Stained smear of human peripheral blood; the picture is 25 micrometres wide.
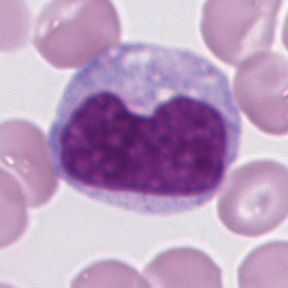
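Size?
About 17 micrometres across; nucleus fills about 60% of the area.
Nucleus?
Kidney-shaped from a single notch in its upper edge; chromatin dark purple and patchy, paler spots among darker clumps.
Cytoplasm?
Pale grey-blue, a wider band above the nucleus than below; only faint, fine speckling, no coarse granules.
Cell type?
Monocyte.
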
